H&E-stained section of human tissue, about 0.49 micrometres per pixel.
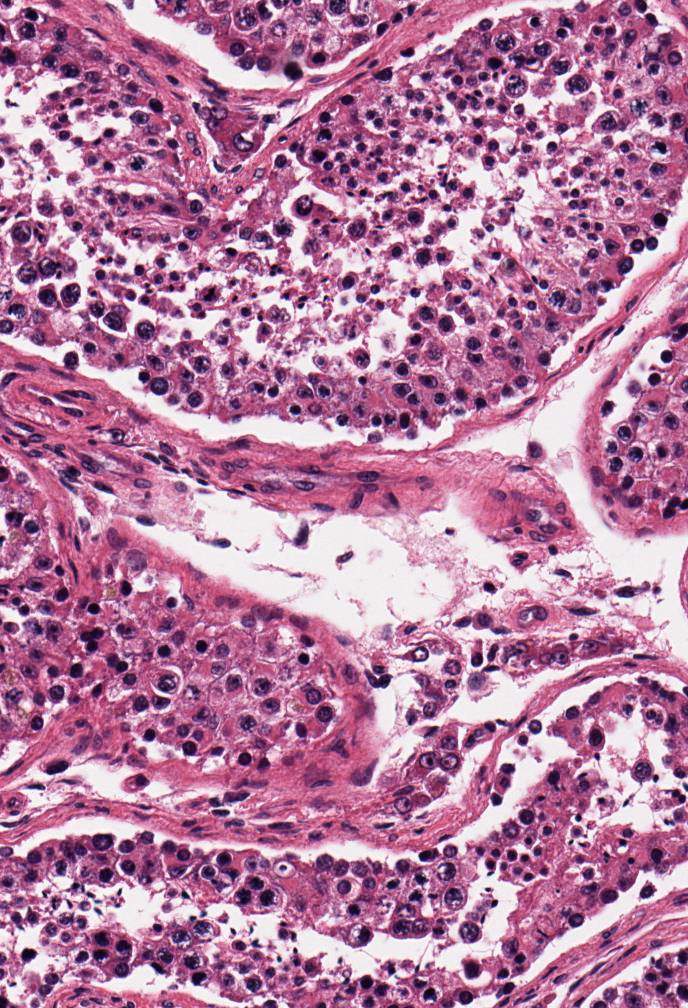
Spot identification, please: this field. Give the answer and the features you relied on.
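You are looking at seminiferous tubule: packed, cell-filled units cut in various directions, with narrow stroma between them. Each is bounded by a pink fibrous layer of flattened, elongated nuclei and filled by many layers of rounded cells. Larger cells with round nuclei and coarse, clumped dark chromatin lie among smaller ones.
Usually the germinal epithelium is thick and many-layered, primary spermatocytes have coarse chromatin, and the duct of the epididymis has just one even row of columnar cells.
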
